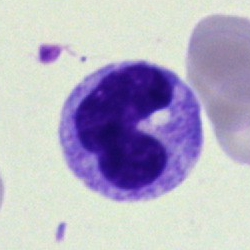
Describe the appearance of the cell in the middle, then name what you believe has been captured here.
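You've got a nucleus deeply indented from the right, so it ends up thick and curved. Around it there's a moderate rim of pale lilac cytoplasm carrying fine, pinkish-purple granules. There's also a small pale clear area in the cytoplasm, tucked within the nuclear indentation. So that's a band neutrophil.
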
